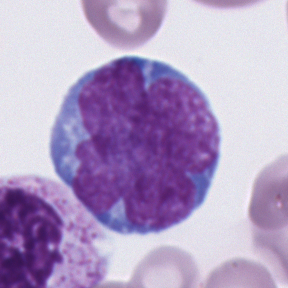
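Myeloblast, the central cell in a stained peripheral blood smear. Its rim of cytoplasm is widest on the left side. The chromatin looks finely stippled, not gathered into coarse dark clumps, and I can make out no distinct nucleolus. Nor do I see any coarse granules in the cytoplasm.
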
